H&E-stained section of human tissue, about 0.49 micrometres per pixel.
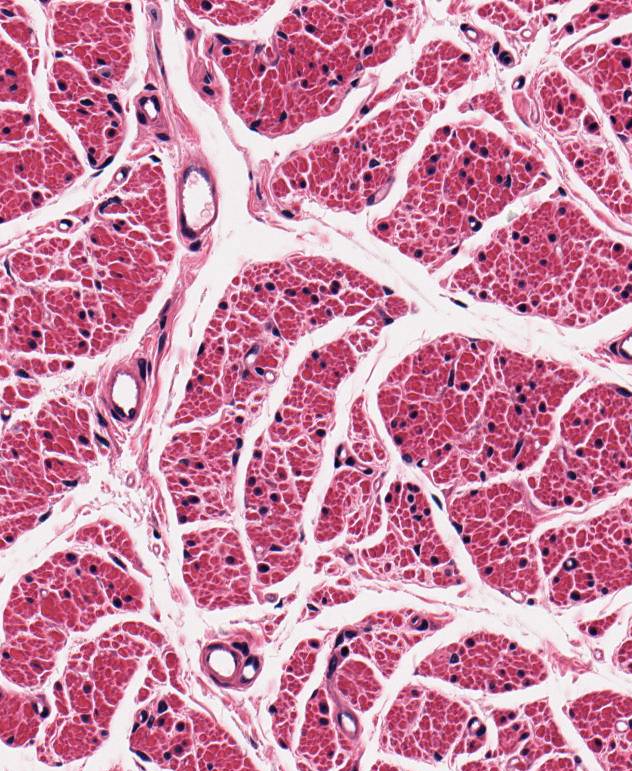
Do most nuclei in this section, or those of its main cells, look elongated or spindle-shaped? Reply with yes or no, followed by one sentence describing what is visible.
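No. Only a minority of the cell profiles contain a nucleus, which is small, round and dark.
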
